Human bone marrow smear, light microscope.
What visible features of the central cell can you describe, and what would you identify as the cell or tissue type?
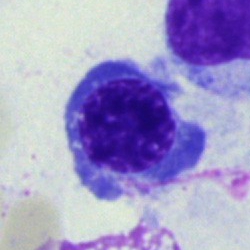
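Start with the outline: it is irregular, and at the lower right the cytoplasm swells out in a broad rounded bulge. Now look at the chromatin, which is dark purple and coarsely clumped. The cytoplasm is a deep blue, and you won't find any granules in it. What you're looking at is an erythroblast.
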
